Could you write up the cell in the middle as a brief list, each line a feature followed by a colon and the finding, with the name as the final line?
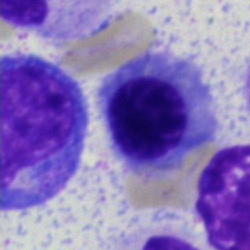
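Nucleus: off-centre, toward the left side of the cell
Nucleolus: none seen
Cytoplasm: pale blue
Granules: none in the cytoplasm
Name: erythroblast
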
